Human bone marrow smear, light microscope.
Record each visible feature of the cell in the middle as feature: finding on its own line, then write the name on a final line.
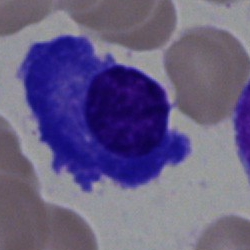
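Outline: irregular, ragged and frayed at the edges
Nucleus: off-centre, over toward the right side
Chromatin: dark purple, condensed
Cytoplasm: plenty of it, deep blue
Kind: plasma cell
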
